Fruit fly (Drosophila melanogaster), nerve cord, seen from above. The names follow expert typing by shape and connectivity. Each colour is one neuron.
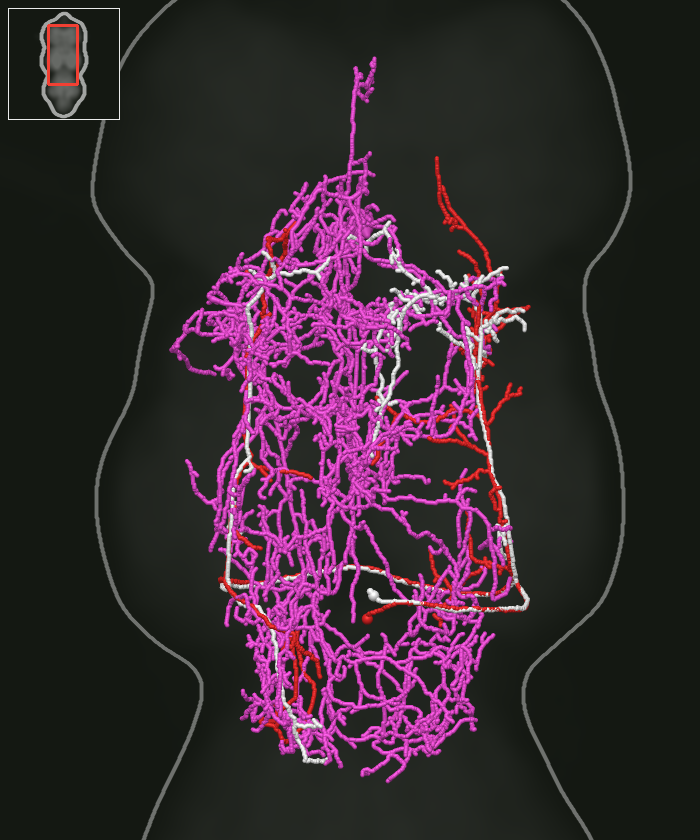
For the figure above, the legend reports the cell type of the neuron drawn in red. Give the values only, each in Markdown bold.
**IN19B071**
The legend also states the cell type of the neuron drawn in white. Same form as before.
**IN19B085**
